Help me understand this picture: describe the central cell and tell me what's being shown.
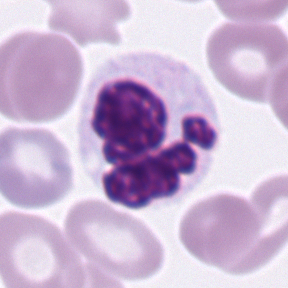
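Look at the nucleus: it's split into more than two separate lobes, and the chromatin is dark purple and coarsely clumped. Around it there's plenty of pale lilac-pink cytoplasm, and the only granules in it are fine and faint. So that's a segmented neutrophil.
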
